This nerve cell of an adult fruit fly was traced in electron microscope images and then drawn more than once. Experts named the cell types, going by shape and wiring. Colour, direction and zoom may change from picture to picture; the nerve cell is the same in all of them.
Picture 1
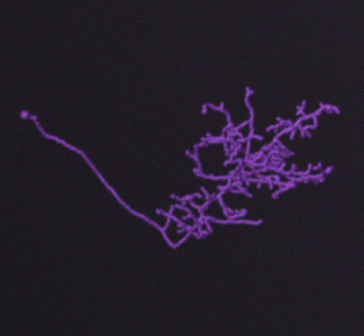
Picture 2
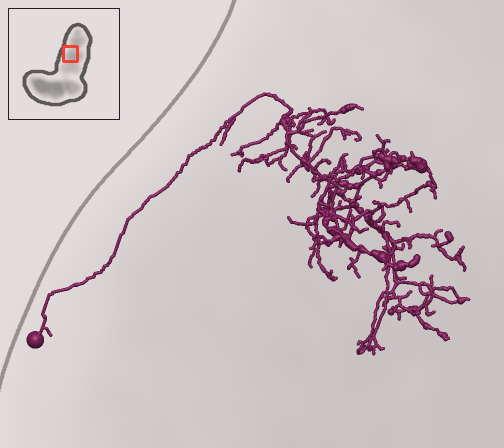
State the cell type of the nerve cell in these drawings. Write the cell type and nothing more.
IN19A079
